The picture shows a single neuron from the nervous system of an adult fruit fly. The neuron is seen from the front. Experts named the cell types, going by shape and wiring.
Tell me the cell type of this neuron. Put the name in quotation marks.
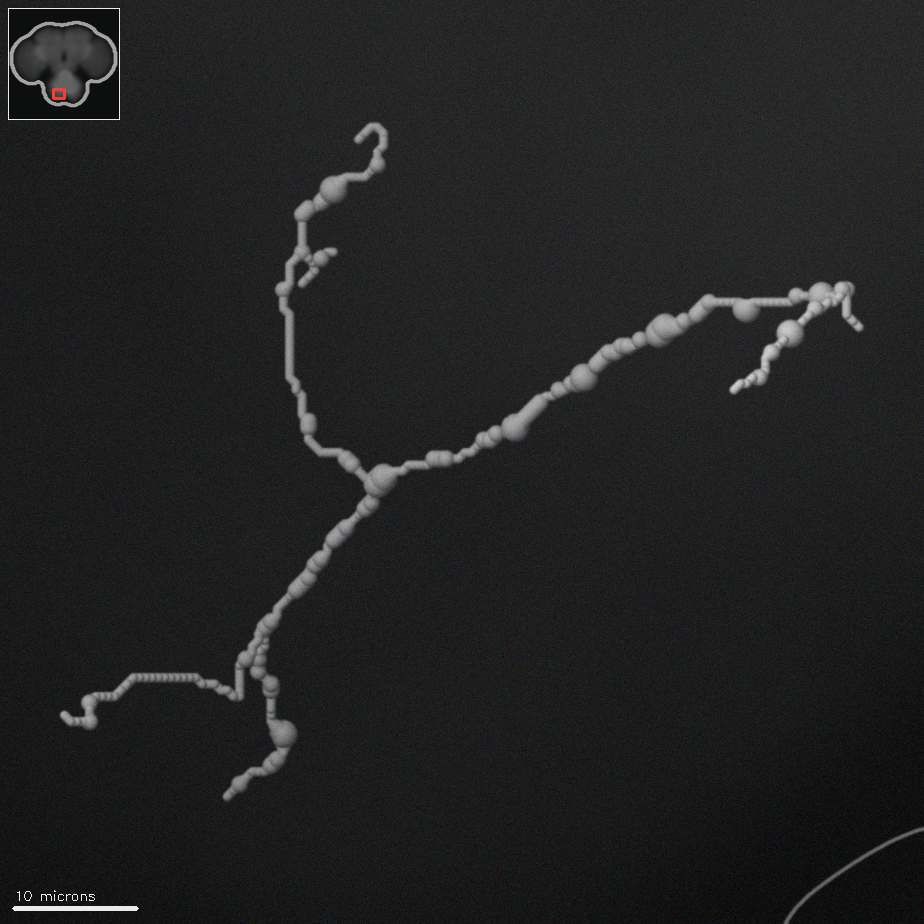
"SNta32"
